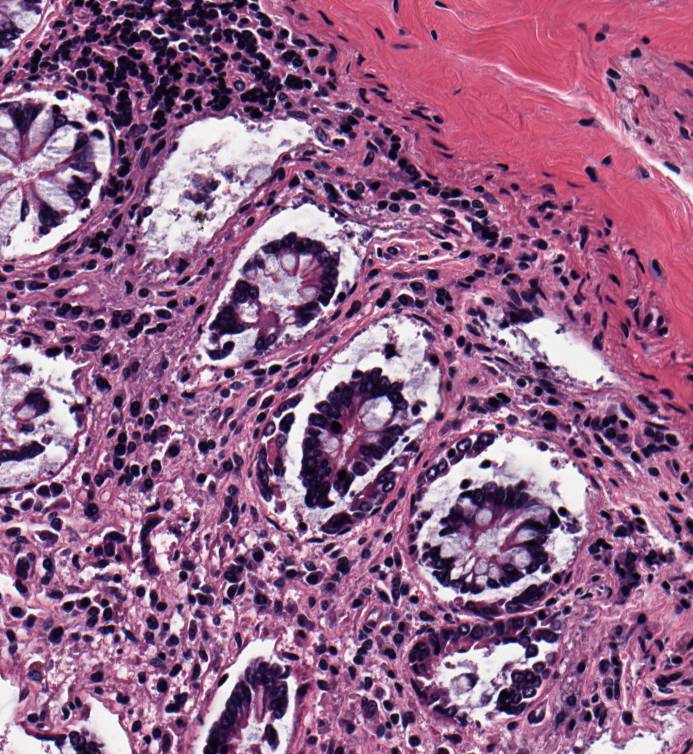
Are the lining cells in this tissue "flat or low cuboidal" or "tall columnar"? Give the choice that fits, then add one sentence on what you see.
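Tall columnar. Each gland is lined by a single layer of columnar cells with dark nuclei towards the base.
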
